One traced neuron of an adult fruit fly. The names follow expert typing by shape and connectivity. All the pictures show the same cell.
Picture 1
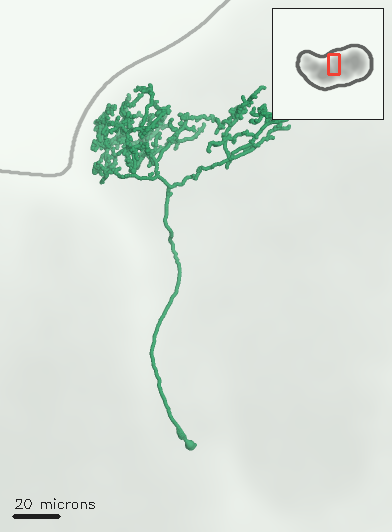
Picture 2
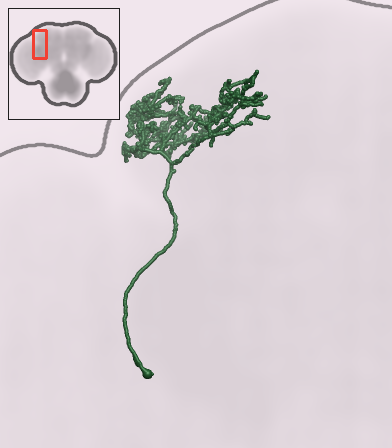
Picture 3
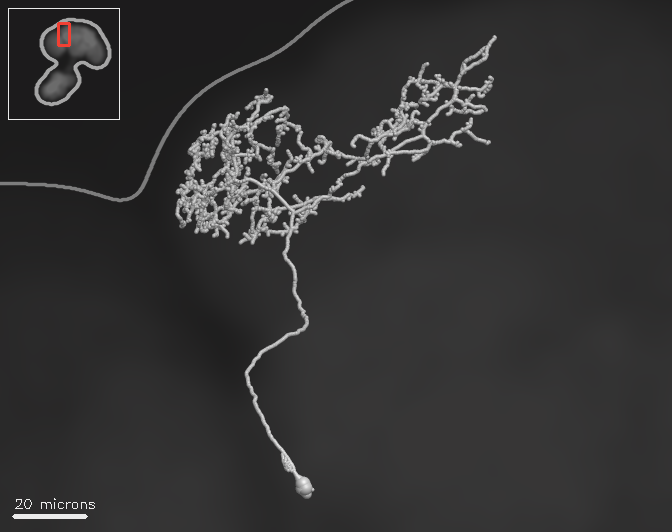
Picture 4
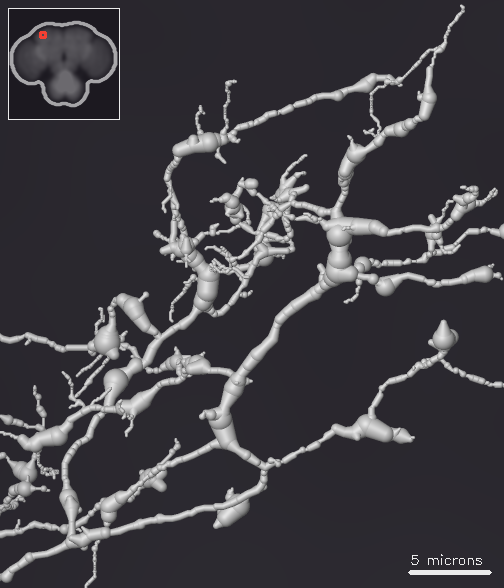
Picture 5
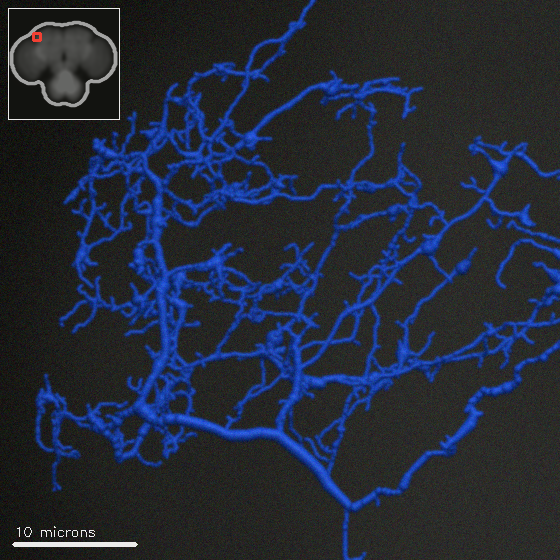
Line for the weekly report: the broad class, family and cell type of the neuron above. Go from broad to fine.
central-brain intrinsic neuron; hemilineage LHa2; LHAV2k11_a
